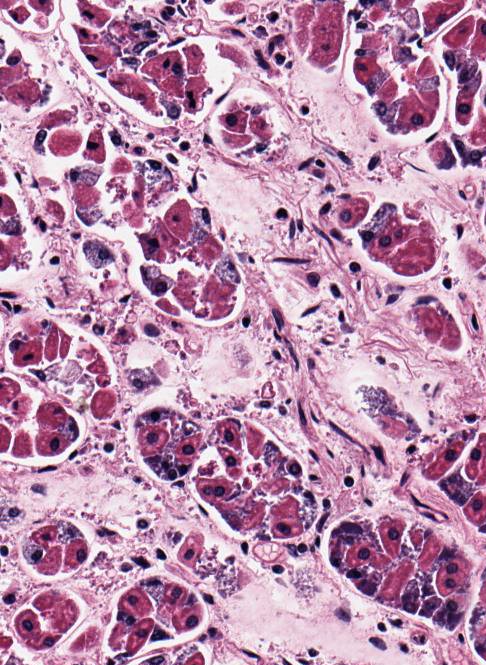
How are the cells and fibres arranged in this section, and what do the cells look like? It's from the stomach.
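Look first at the nests: they are solid clusters, with no central lumens. Most of their cells have abundant, deep red eosinophilic cytoplasm, while a minority have dark purple, granular cytoplasm. In each cell, notice a single round, dark nucleus near the centre.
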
